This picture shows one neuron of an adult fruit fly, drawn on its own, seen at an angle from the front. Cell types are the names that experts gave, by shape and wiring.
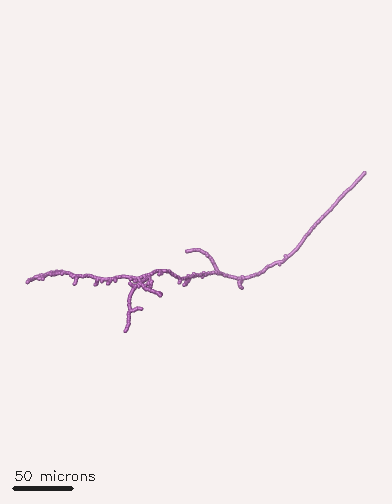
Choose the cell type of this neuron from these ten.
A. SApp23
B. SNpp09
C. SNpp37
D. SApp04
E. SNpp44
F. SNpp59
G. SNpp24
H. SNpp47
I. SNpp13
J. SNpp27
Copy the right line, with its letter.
G. SNpp24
